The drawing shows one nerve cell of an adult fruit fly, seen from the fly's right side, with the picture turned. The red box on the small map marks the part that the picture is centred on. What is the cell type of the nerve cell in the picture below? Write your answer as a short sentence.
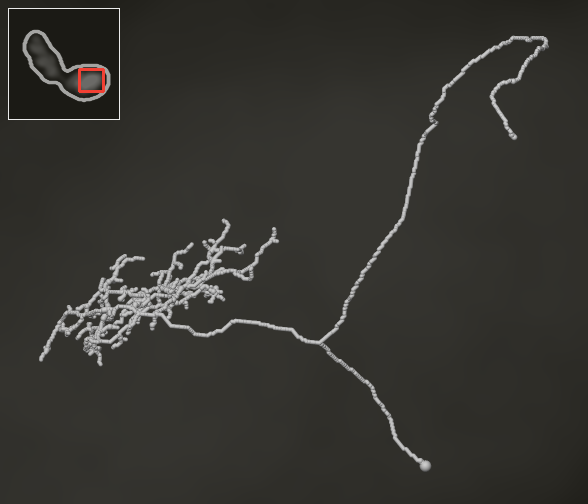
The cell type is LC28.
